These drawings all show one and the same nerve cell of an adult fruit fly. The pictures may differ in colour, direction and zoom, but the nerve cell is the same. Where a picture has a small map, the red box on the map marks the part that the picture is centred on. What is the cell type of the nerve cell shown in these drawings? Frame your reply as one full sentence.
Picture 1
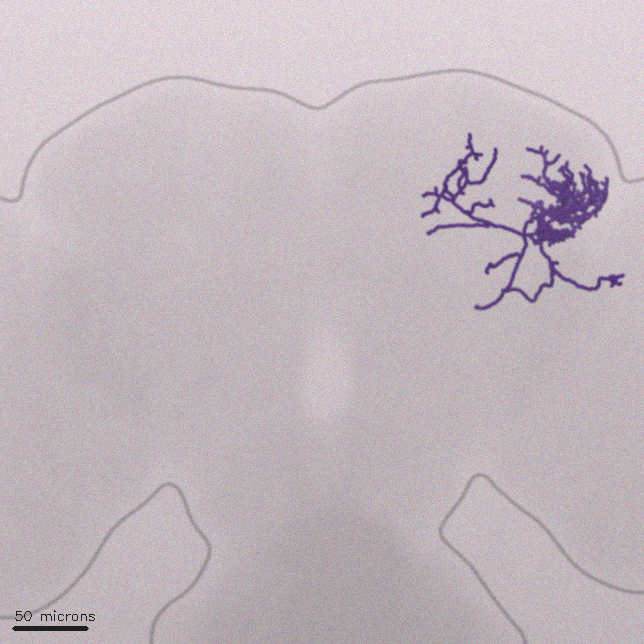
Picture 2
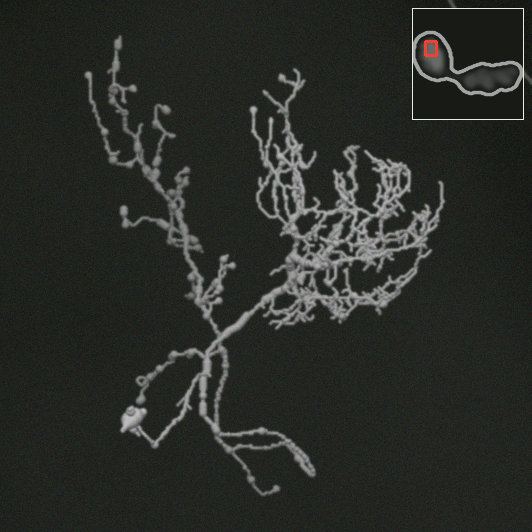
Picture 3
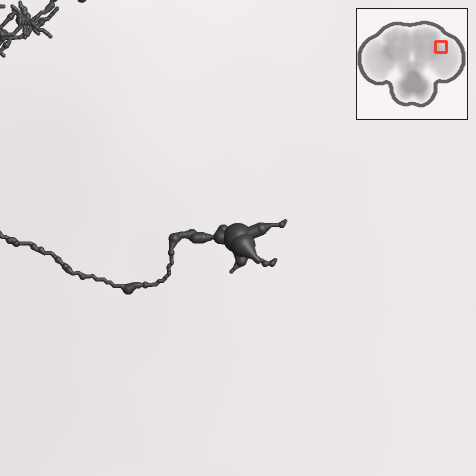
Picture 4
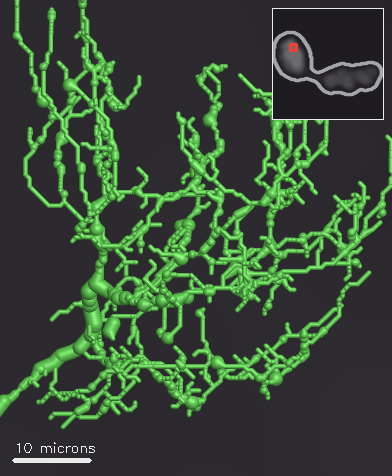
For this nerve cell, the cell type is LHAV2b5.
